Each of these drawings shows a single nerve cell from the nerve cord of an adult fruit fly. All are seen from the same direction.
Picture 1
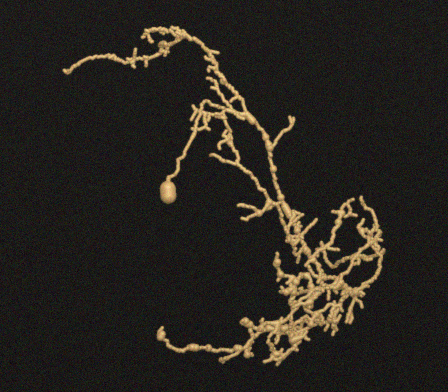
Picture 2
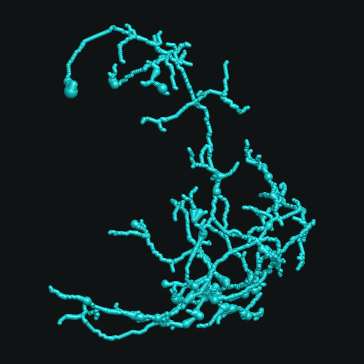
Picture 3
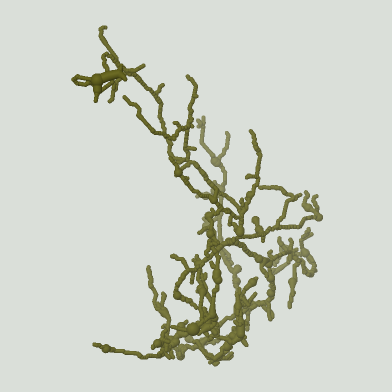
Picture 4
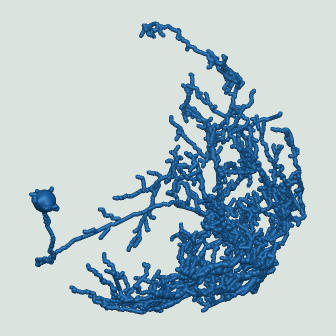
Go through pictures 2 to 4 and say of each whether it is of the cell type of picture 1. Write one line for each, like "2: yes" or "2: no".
2: yes
3: yes
4: no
